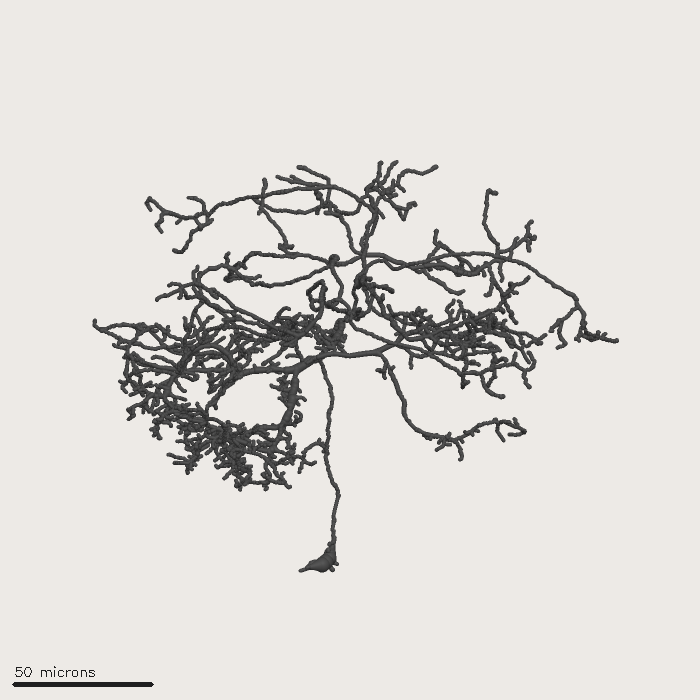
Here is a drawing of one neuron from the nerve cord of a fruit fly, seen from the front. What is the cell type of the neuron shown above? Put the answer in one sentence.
The cell type is IN06B012.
